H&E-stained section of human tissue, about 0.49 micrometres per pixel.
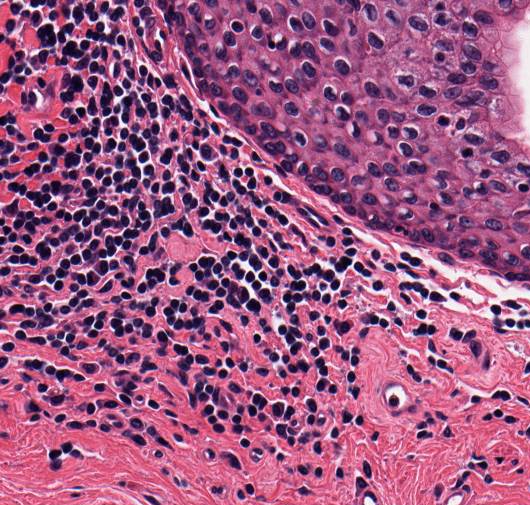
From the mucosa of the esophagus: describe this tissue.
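Stratified squamous epithelium: upper right corner. A dense cellular infiltrate of small round cells, with dark round nuclei and little cytoplasm, fills the left and centre. Lowest: dense pink collagen with scattered spindle-shaped nuclei. Red blood cells, grouped, sit in the infiltrate's upper left edge.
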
